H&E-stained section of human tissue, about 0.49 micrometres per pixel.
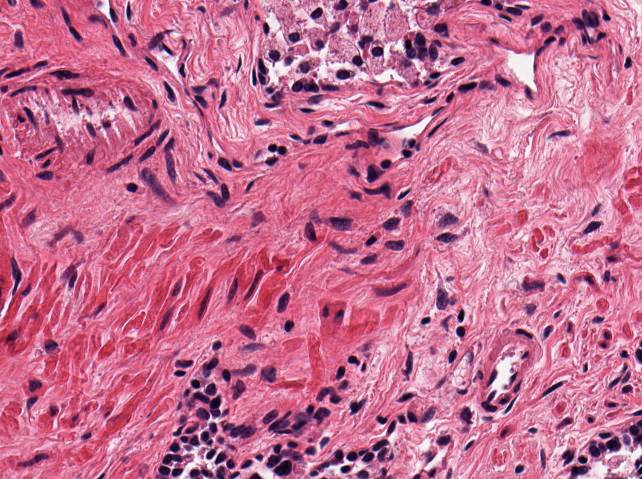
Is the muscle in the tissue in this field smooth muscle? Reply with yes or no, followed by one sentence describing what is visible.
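Yes. Bundles of elongated, deeply eosinophilic smooth muscle cells with blunt-ended nuclei lie in the left and lower-left part of the field.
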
